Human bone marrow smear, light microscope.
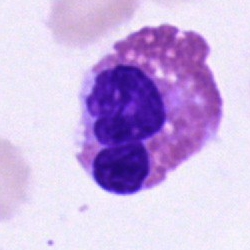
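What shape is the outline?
Roughly oval, with a slightly bumpy edge.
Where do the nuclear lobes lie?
Two lobes sit one above the other, on the left.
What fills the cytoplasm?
Coarse granules, giving a speckled look.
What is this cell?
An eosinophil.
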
